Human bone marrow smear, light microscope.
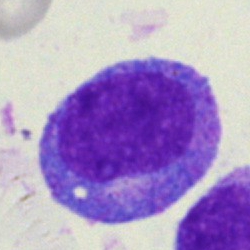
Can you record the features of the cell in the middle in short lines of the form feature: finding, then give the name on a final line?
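Shape: a smooth, oval outline
Cytoplasm: stains a deep blue
Pale zone: in the cytoplasm, just below the nucleus
Vacuole: one small clear one, at the lower left
Cell type: promyelocyte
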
